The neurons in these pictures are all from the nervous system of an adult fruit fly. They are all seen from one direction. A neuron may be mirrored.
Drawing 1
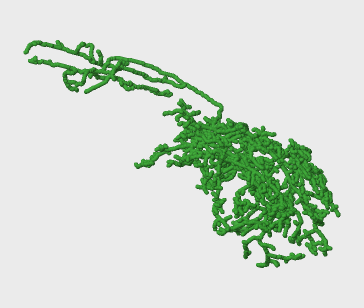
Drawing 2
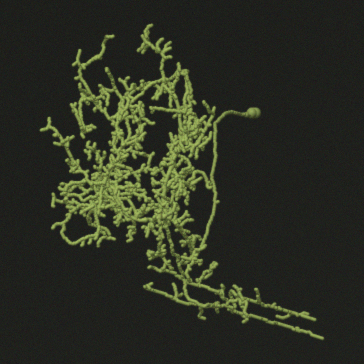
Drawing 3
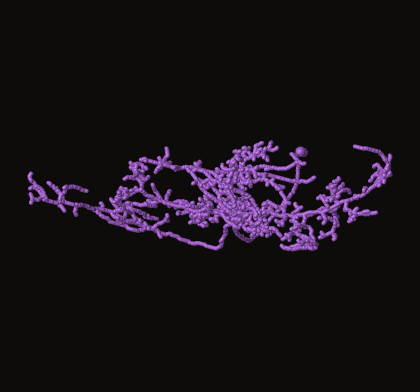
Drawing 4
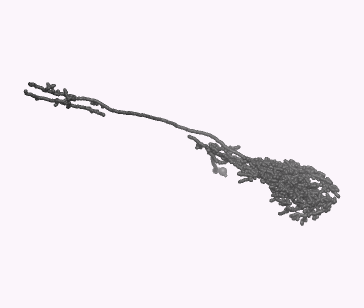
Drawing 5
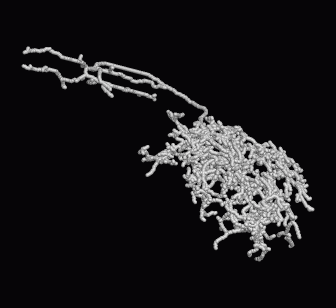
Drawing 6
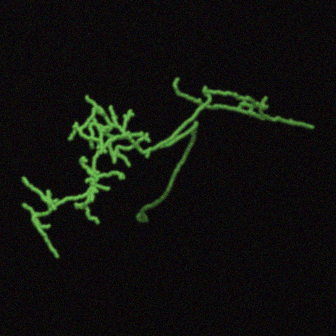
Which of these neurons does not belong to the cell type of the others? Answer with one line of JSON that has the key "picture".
{"picture": 3}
